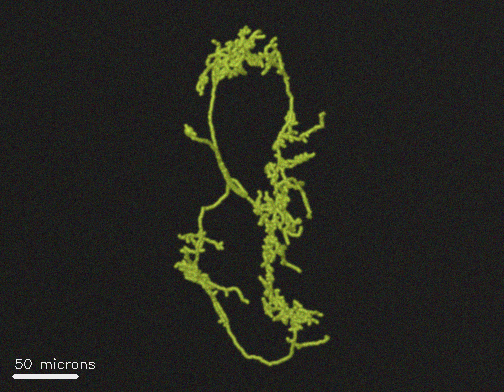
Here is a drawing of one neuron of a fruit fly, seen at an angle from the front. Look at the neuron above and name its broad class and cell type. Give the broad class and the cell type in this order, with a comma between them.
central-brain intrinsic neuron, SMP604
